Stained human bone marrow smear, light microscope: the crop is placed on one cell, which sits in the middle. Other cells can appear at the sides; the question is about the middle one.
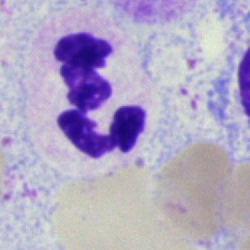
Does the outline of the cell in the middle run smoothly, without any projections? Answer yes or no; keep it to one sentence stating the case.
Yes, neither ragged parts nor projections, blebs or tags mark the edge of the cell.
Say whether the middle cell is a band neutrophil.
no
